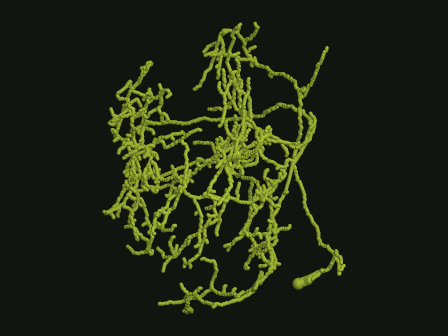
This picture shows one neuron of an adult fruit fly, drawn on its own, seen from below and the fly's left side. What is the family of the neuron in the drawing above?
LHPV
